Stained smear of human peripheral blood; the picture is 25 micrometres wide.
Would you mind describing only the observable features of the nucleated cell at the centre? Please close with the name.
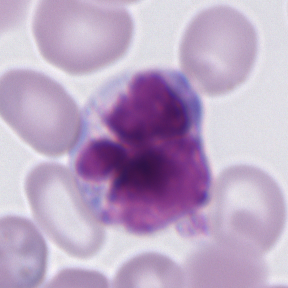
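The nucleus occupies most of the cell, leaving a modest rim of cytoplasm. Its chromatin is dense and stains darkest near the centre. Fine, faint purplish specks are scattered in the cytoplasm, and a small ragged tag of cytoplasm projects from the lower right edge. The cell is a large granular lymphocyte.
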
